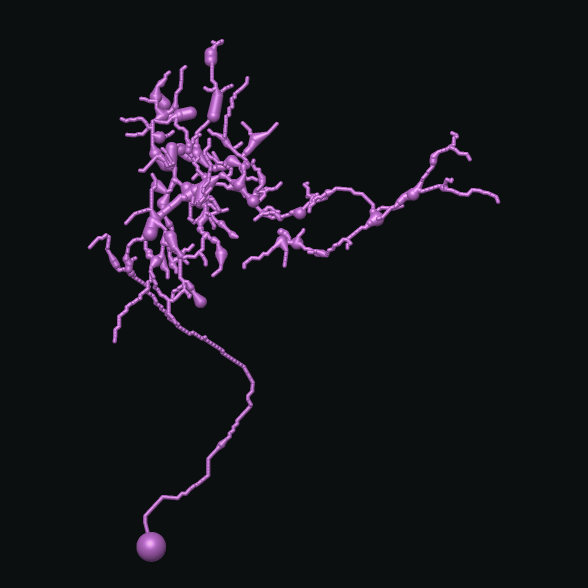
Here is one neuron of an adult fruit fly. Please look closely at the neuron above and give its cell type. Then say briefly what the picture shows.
It is of cell type Cm3. It is an optic-lobe intrinsic neuron. The cell body can be seen at the lower left of the picture. Dozens of branch ends can be seen.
